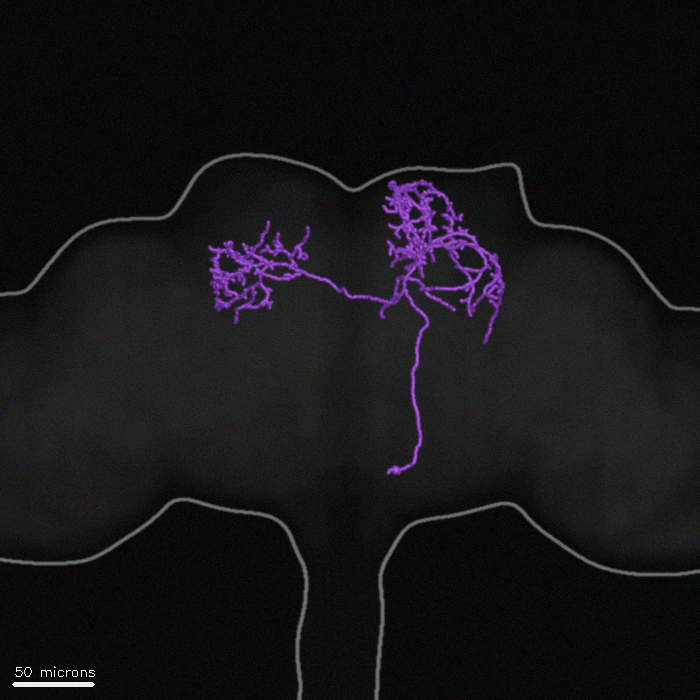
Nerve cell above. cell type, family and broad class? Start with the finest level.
LAL177; hemilineage DM5_central; central-brain intrinsic neuron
